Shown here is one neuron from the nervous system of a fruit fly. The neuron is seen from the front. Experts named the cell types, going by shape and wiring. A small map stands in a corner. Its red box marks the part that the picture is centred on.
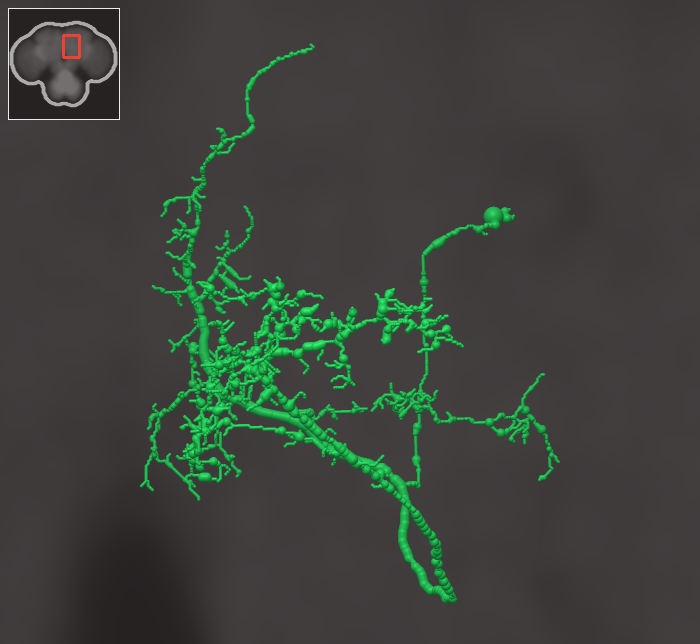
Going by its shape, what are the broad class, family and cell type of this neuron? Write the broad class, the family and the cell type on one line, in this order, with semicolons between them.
central-brain intrinsic neuron; hemilineage PSp1; LAL147_c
